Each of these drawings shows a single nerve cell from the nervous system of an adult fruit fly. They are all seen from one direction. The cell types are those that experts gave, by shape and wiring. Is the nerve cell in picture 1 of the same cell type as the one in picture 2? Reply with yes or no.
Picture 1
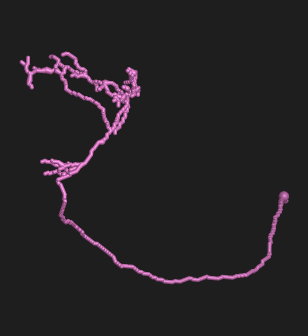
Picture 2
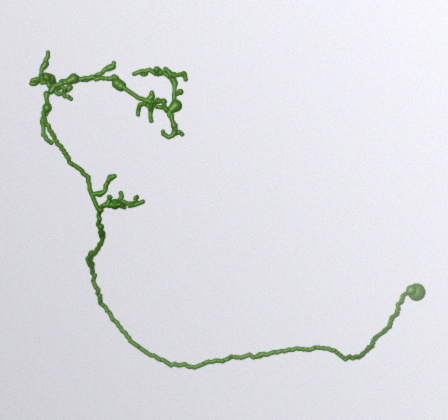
yes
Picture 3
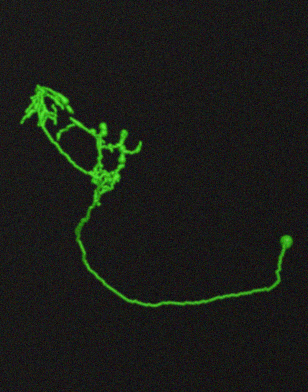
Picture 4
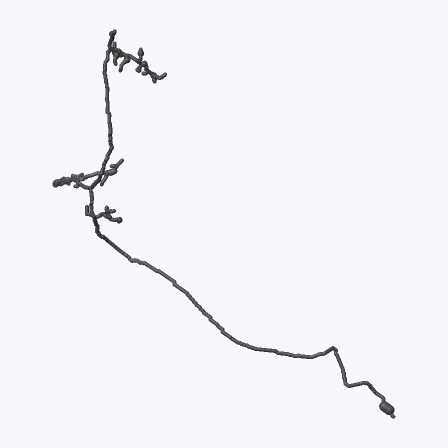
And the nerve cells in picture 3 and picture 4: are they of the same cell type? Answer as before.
yes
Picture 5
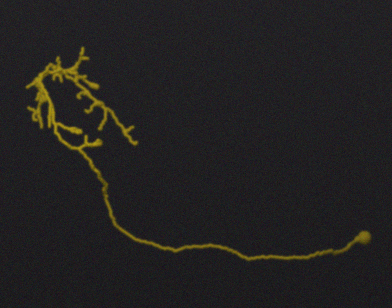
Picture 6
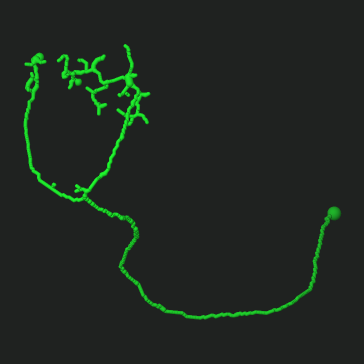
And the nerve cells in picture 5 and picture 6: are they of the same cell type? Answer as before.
yes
